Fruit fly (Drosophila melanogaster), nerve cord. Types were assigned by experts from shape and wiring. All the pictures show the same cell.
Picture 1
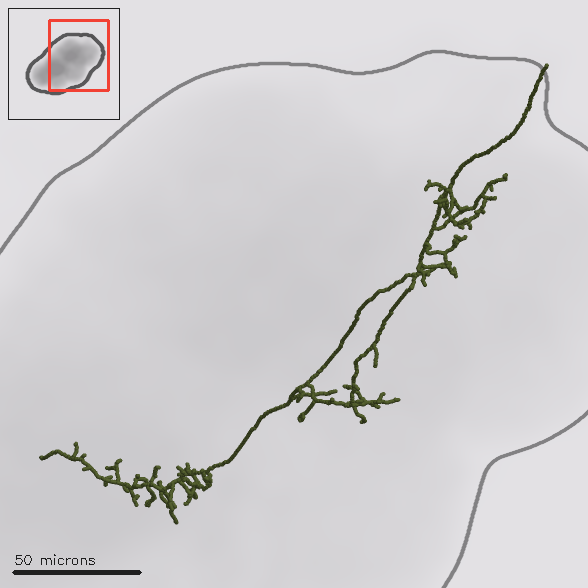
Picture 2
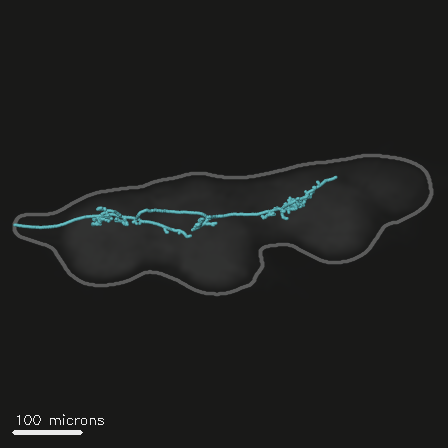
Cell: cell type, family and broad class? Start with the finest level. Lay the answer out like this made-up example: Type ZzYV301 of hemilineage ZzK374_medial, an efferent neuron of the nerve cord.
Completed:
Type DNa11 of hemilineage WEDd1, a descending neuron.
